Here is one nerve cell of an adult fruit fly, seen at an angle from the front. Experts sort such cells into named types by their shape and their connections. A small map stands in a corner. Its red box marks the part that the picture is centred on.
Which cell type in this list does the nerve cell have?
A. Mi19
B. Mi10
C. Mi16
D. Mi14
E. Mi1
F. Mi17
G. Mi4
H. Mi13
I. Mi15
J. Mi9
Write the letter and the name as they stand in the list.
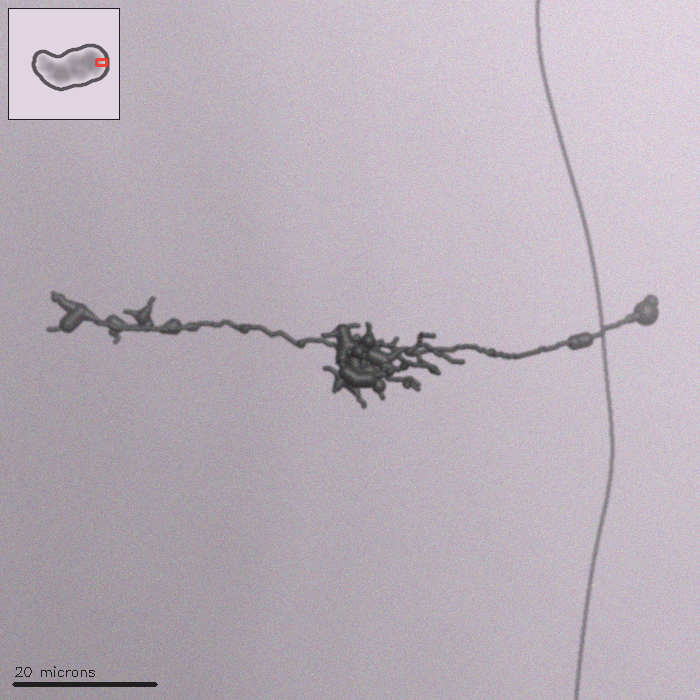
J. Mi9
